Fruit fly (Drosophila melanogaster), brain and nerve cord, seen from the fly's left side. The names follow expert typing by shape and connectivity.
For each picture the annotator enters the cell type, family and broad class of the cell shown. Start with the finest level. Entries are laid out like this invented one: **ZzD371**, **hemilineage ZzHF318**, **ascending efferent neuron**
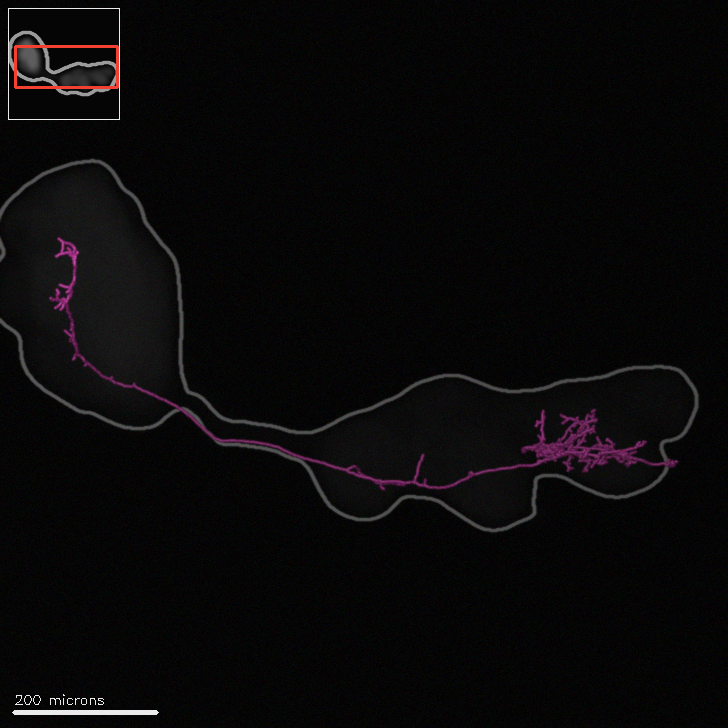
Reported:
**AN05B059**, **hemilineage 05B**, **ascending neuron**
